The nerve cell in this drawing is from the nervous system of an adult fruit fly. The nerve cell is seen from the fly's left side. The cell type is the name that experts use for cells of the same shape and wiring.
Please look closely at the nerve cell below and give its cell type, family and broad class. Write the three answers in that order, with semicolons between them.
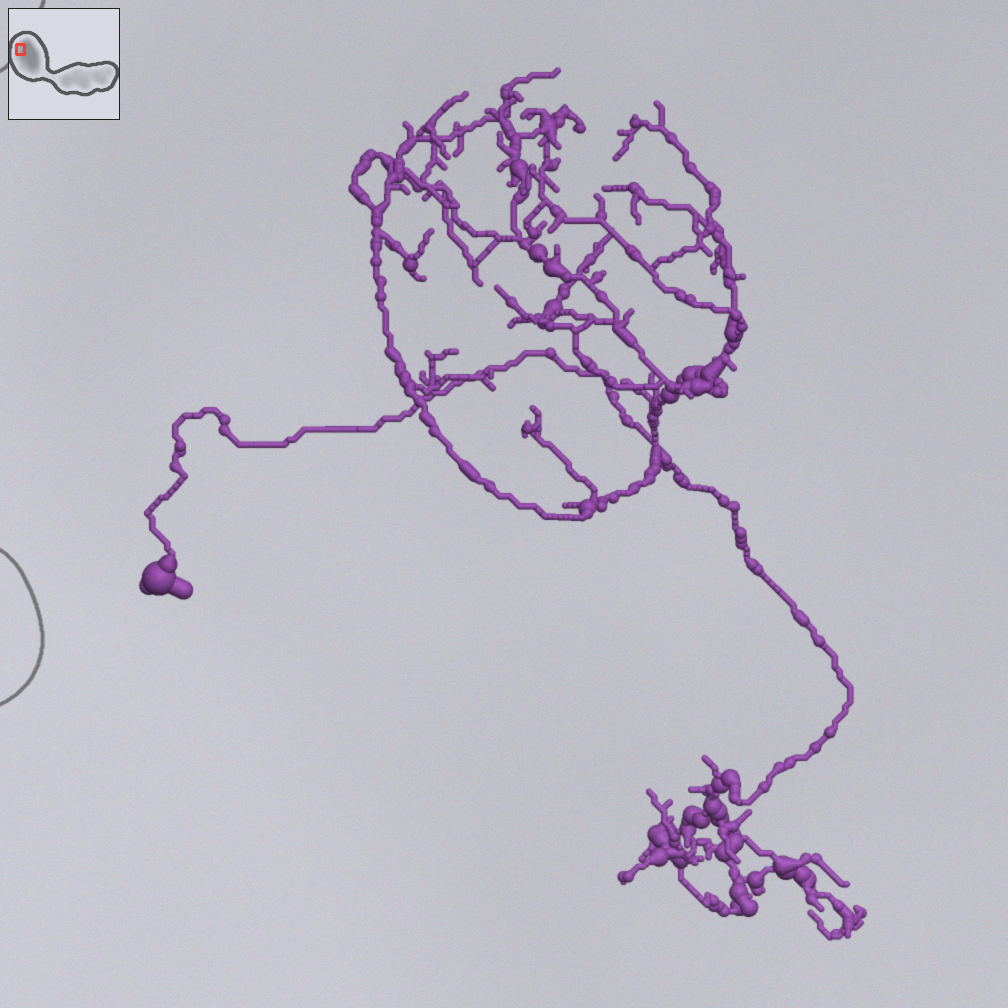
AOTU018; hemilineage AOTUv4_dorsal; central-brain intrinsic neuron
